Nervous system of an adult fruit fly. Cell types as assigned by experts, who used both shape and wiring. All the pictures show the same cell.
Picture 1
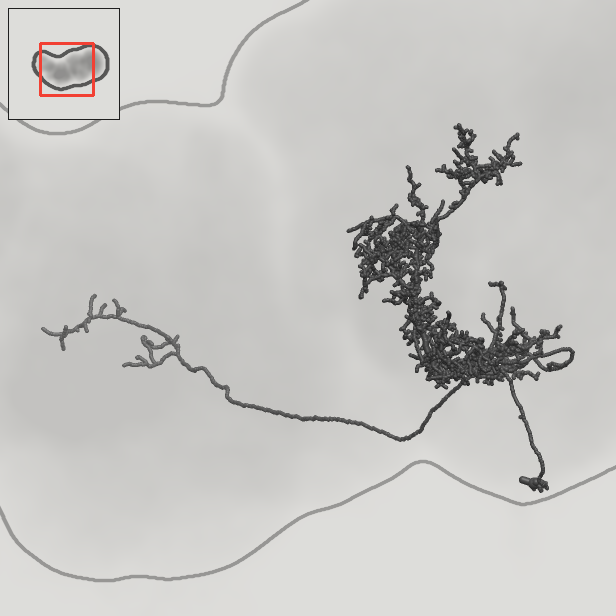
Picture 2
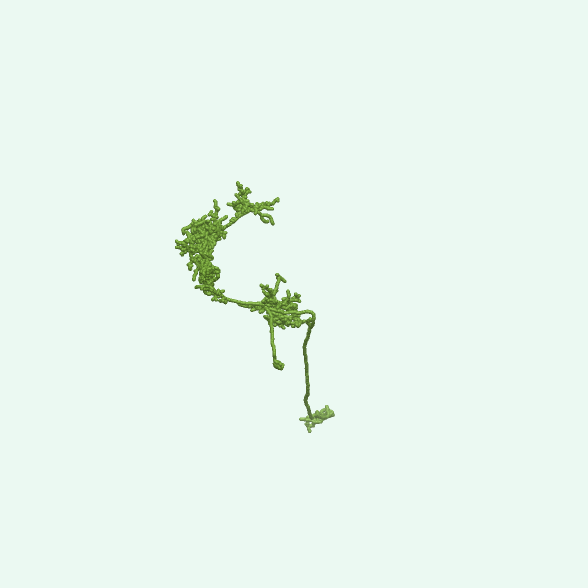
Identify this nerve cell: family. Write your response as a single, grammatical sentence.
It is family hemilineage MX3 that this nerve cell belongs to.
